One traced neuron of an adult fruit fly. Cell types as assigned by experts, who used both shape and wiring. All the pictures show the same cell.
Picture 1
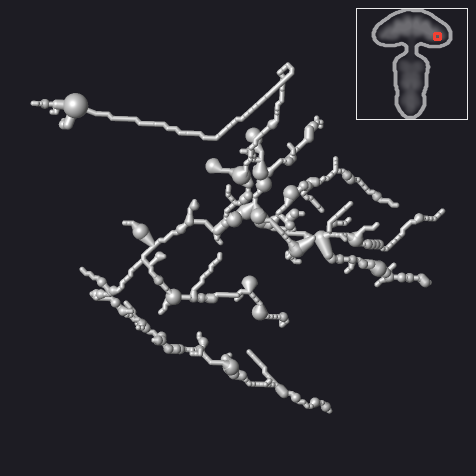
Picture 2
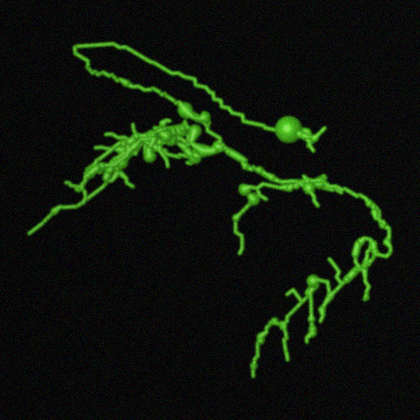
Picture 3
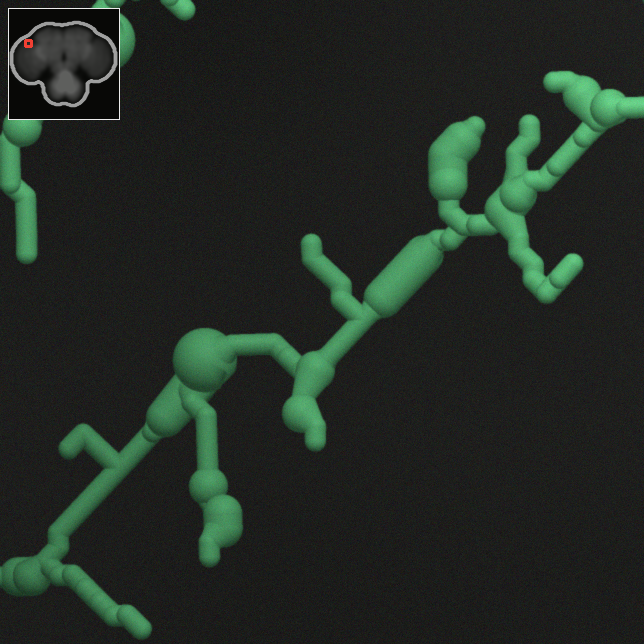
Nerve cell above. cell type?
Mi10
